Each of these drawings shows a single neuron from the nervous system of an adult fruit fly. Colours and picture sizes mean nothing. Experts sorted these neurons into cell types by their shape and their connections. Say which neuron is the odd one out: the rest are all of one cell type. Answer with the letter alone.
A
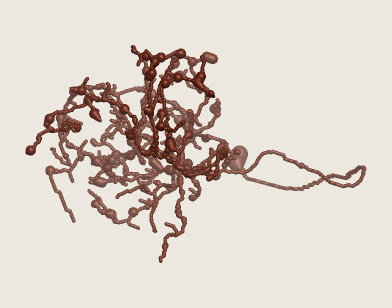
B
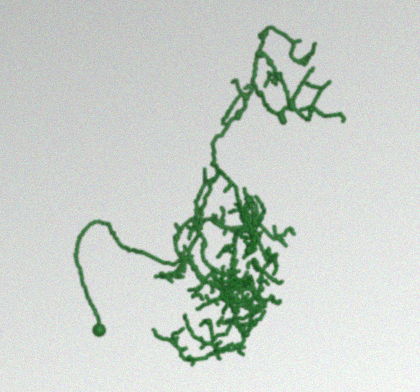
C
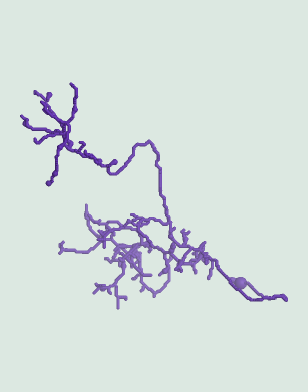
A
